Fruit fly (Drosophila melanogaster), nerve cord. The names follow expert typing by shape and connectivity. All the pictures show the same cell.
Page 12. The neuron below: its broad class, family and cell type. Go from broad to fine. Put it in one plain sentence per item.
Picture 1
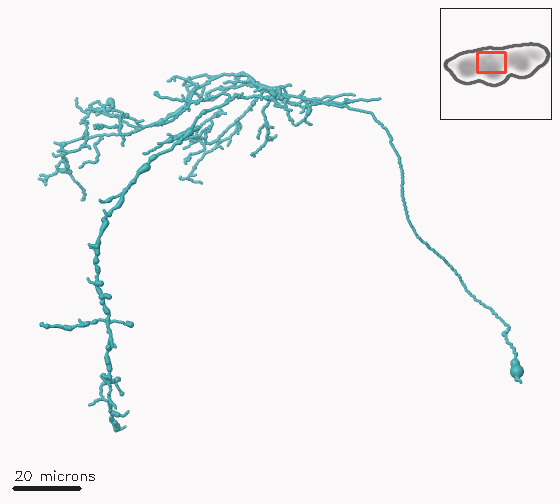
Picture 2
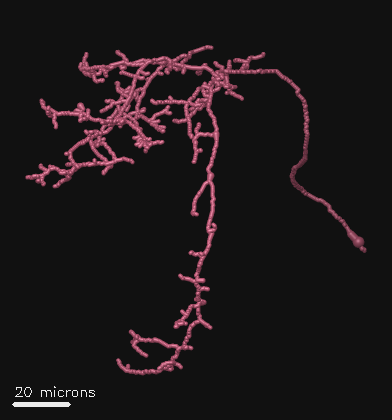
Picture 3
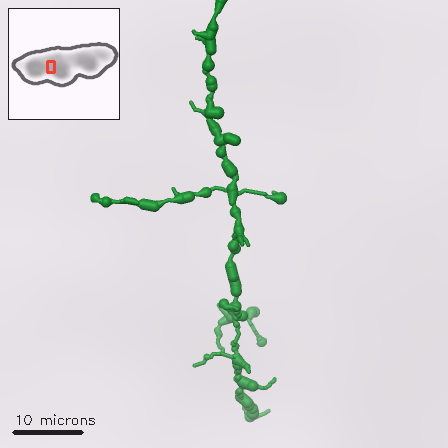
A nerve-cord intrinsic neuron of hemilineage 03B, type IN03B071.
